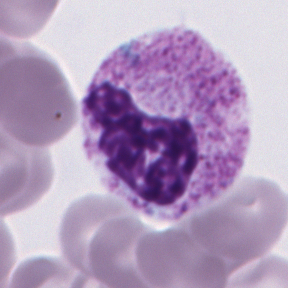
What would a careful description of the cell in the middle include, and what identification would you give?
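First, the nucleus is a single irregular, curved mass in the lower left part of the cell. Second, its chromatin is dark purple and coarsely clumped. Third, the cytoplasm is abundant, with a pale pink background. Fourth, many small pink-purple granules fill it throughout. This is a segmented neutrophil.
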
